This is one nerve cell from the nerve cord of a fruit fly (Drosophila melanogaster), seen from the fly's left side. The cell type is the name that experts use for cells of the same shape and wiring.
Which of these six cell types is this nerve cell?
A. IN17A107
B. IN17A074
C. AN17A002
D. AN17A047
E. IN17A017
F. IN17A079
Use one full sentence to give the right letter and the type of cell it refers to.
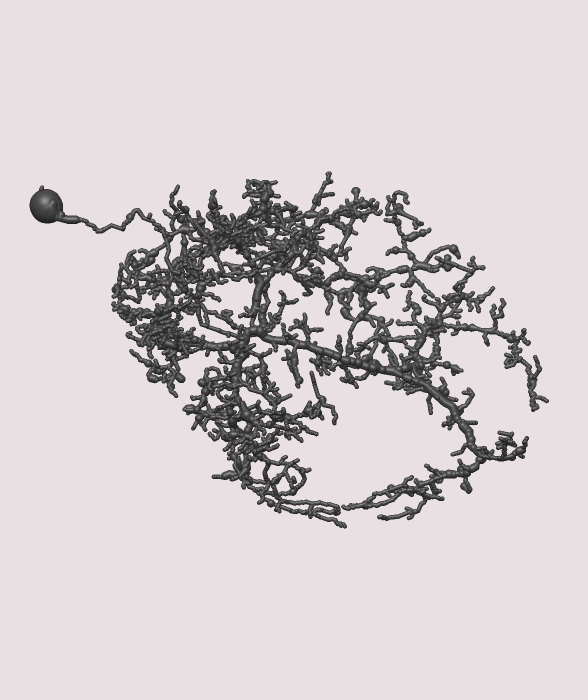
Under cell type, the nerve cell is listed as IN17A017, option E.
